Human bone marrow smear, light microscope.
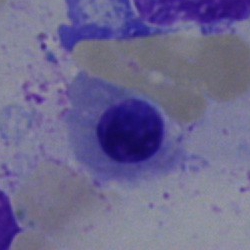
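Erythroblast, the cell in the middle of this stained bone marrow smear. Its chromatin is dense and dark purple, and there's plenty of cytoplasm compared with the nucleus, a pale greyish blue. Note the outline too: irregular, not smoothly round.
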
